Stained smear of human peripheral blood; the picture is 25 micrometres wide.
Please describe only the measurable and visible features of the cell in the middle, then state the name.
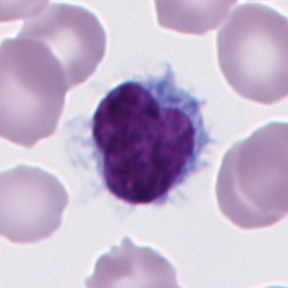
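The cell measures about 12 by 10 micrometres; its nucleus, about 11 by 9 micrometres, fills about 70% of the cell's area. A notch in the upper edge of the nucleus gives it a lobed outline. The chromatin is dense and dark purple, with slight mottling. The cytoplasm is pale blue, and fine hair-like threads of it project from the cell's edge on all sides. This is a hairy cell.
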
